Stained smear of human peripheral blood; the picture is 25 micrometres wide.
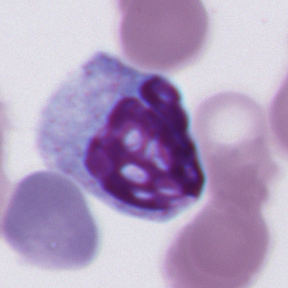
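Monocyte at the centre of a stained smear of human peripheral blood. Several nuclear lobes are bunched together, with small pale holes between them; the chromatin is dark purple and densely clumped, and no nucleoli are seen. Fine pinkish granules are scattered through the cytoplasm.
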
